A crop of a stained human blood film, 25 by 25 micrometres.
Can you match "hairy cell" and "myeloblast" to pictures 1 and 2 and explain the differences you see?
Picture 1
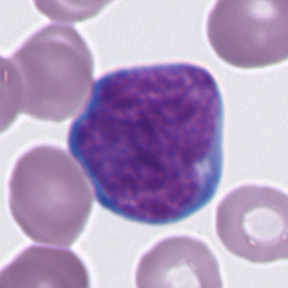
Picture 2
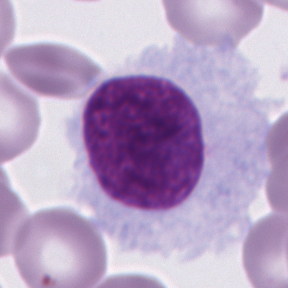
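Of the two, picture 1 holds the myeloblast and picture 2 the hairy cell. In the myeloblast the nucleus fills about 80% of the cell's area and the cytoplasm forms only a thin rim around it, whereas in the hairy cell the cytoplasm is abundant and forms a wide rim around a nucleus of about 12 by 10 micrometres.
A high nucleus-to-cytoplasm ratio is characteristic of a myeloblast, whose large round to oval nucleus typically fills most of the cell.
The nucleus of the hairy cell is round to oval, with a smooth outline and no indentation.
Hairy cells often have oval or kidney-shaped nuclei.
The cytoplasm is deep blue in picture 1 and pale greyish-blue in picture 2.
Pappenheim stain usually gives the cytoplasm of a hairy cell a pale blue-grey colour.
Neither cell shows granules in its cytoplasm.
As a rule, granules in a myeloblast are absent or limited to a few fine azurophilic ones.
The surface of the myeloblast is smooth, without projections, while the border of the hairy cell is ragged, with many fine hair-like projections all around it. Red cells press close against the left side of the myeloblast and lie close around the hairy cell on several sides.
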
